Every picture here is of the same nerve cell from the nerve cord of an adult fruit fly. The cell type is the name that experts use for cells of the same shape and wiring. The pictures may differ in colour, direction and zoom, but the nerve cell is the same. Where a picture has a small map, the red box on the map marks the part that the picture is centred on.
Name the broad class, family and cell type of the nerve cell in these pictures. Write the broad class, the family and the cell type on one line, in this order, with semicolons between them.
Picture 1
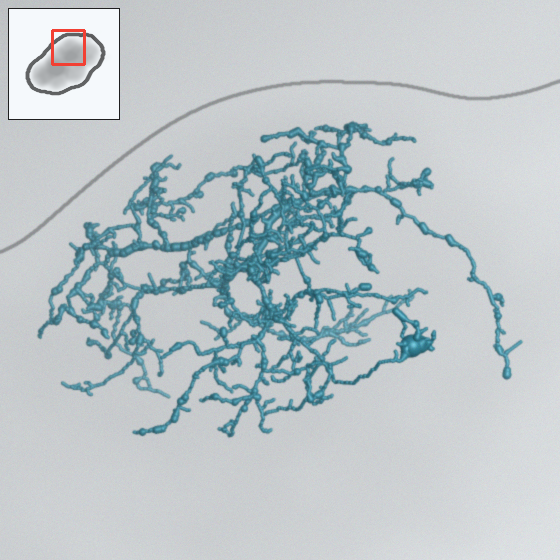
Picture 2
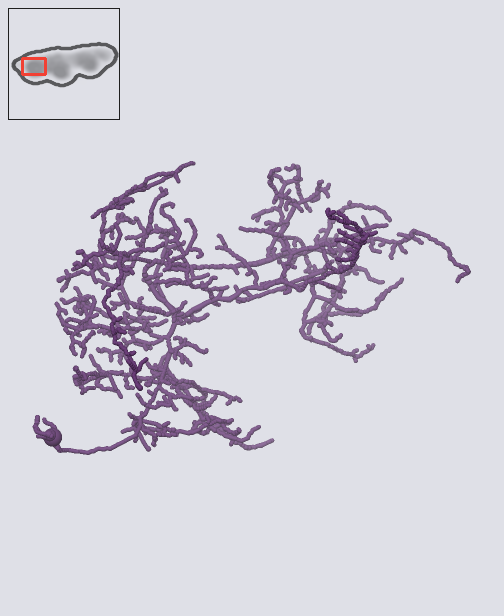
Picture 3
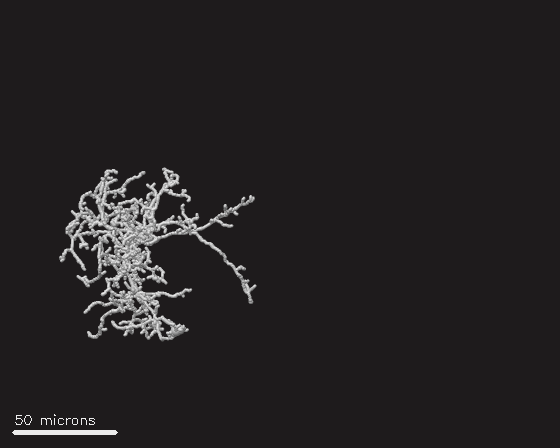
nerve-cord intrinsic neuron; hemilineage 13A; IN13A018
